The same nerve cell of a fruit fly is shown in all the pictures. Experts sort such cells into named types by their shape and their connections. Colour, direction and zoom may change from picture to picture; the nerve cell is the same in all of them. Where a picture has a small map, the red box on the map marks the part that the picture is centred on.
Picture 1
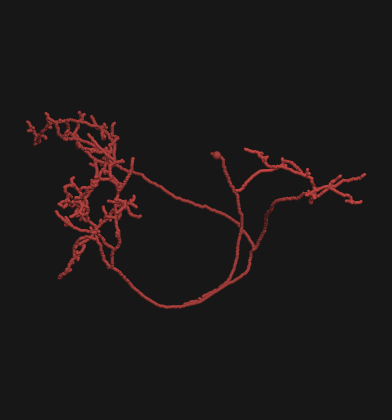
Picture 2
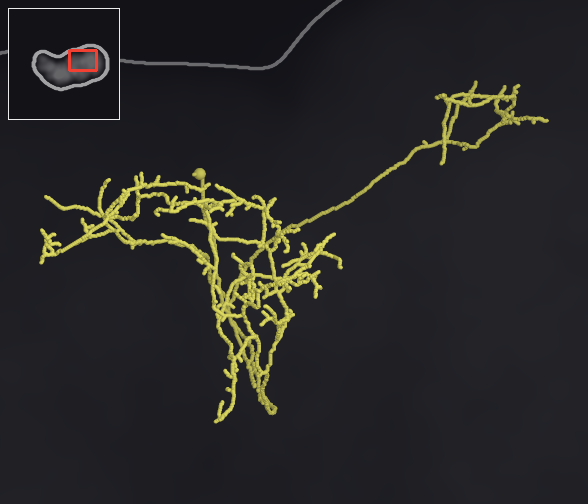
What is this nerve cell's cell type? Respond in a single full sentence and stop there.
For this nerve cell, the cell type is CB3339.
